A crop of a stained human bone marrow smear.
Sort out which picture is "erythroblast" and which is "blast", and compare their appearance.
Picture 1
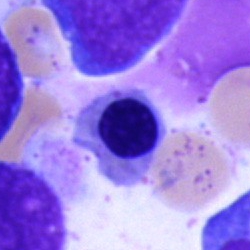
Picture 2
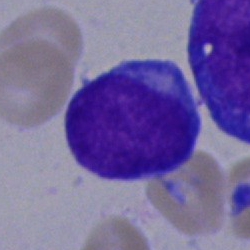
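1 = erythroblast; 2 = blast. Erythroblast chromatin dense, almost uniformly dark purple; no nucleolus seen.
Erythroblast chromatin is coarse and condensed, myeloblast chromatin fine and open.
Nucleus off-centre, toward the upper right.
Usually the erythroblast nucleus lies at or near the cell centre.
Cytoplasm pale greyish-blue, no granules. Outline somewhat irregular, bulging along the lower edge. Blast outline smooth, roughly round. Cytoplasm a scant blue rim, widest at upper right.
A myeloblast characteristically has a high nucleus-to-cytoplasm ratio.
No granules, no vacuoles.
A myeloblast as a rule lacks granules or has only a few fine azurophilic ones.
Red cell touching the lower right edge.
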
